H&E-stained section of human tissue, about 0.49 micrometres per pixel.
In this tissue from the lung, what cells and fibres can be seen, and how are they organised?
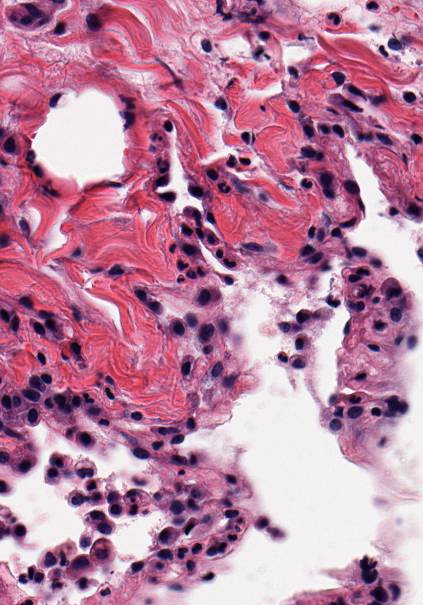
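Dense pink collagen bundles fill the upper and left field; looser cellular tissue with open spaces lies lower right. The bundles look wavy, I'd say running in varying directions rather than in parallel. Small dark round to oval nuclei are scattered between them throughout.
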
